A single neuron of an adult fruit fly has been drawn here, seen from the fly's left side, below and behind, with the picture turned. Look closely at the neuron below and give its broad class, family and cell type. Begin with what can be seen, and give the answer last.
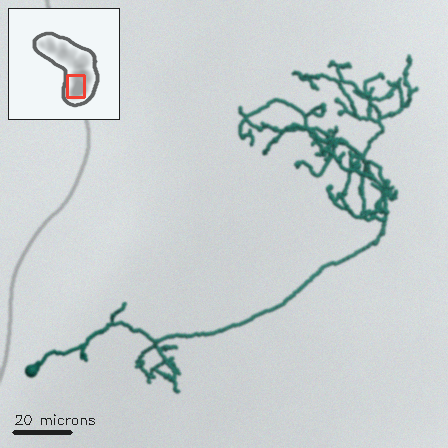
The cell body can be seen at the lower left of the picture. By the scale bar it is about 140 microns wide in this view. Dozens of branch ends can be seen. It is a central-brain intrinsic neuron. Its family is hemilineage DL1_dorsal. It is of cell type FB2F_c.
